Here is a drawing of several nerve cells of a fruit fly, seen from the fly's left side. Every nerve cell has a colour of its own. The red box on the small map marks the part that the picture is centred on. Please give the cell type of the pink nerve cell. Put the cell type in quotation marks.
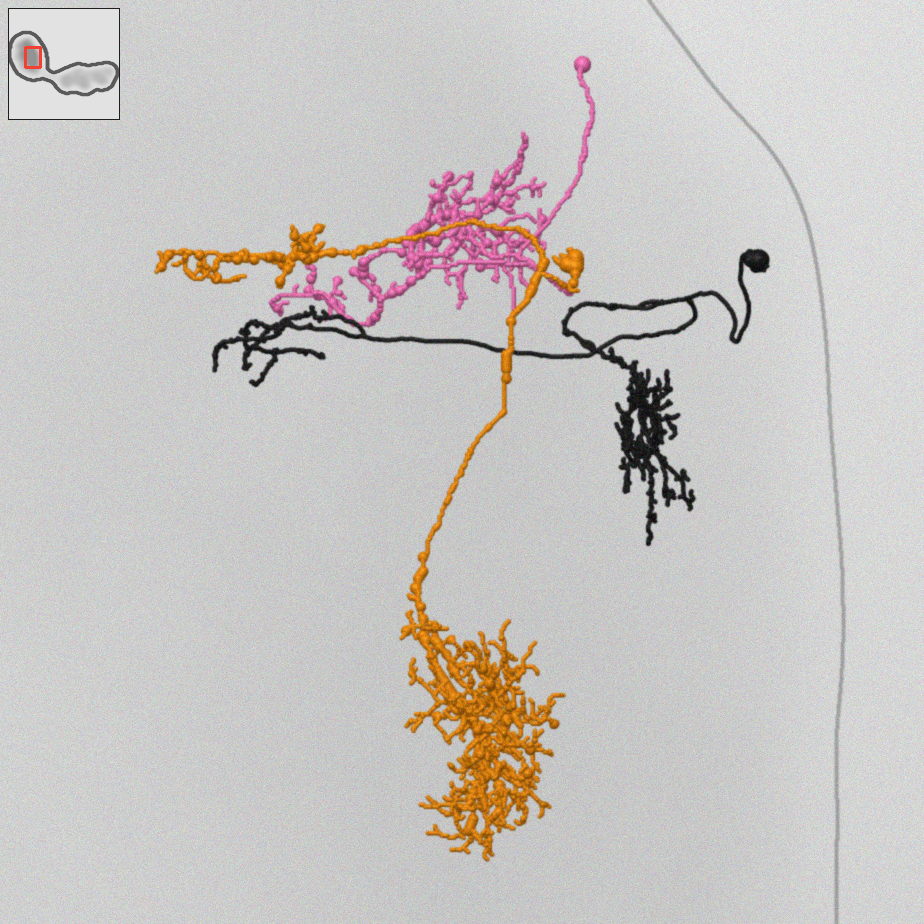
"LC21"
